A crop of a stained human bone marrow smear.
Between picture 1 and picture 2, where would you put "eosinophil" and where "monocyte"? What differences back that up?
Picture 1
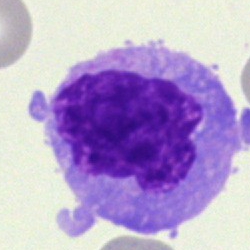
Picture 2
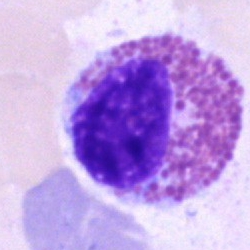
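Picture 1 is the monocyte, picture 2 the eosinophil. In the eosinophil you've got coarse, round granules of fairly even size, and that granular cytoplasm sits mostly to the right of the nucleus, which lies toward the left.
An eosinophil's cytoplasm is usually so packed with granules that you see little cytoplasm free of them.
The monocyte has plenty of pale lilac-blue cytoplasm, making a broad rim below and to the right of its nucleus.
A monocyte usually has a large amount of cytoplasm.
Then look at the edges: the monocyte is roughly round but interrupted by small surface bulges, with little rounded blebs sticking out, clearest at the left and lower left, whereas the eosinophil is simply roughly round.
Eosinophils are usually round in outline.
The chromatin is dark in both, coarsely clumped and dark purple in the monocyte, deep purple and dense in the eosinophil. Around them, pale unstained-looking red cells sit at the edges of picture 1 with none overlapping the monocyte, and in picture 2 a pale lilac shape with no nucleus lies at the eosinophil's lower left.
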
